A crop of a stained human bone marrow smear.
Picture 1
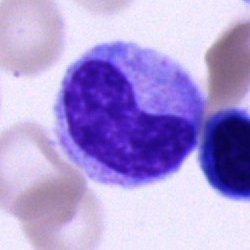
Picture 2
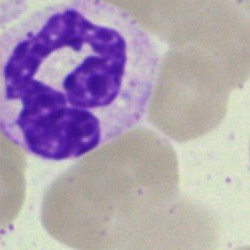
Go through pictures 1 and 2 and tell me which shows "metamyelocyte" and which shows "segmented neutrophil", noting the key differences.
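The metamyelocyte is in picture 1, the segmented neutrophil in picture 2. The metamyelocyte has a roughly round outline and a kidney-shaped nucleus lying toward the left of the cell, with its indentation facing the upper right. Its chromatin is dark purple with a mottled, patchy texture. The cytoplasm is moderate in amount, pale blue-lilac in colour and free of vacuoles.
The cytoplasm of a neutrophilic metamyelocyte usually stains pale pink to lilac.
In the segmented neutrophil, the chromatin is dark purple and densely clumped rather than mottled. No nucleoli can be seen in its nucleus.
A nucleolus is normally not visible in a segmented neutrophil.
Red cells lie against its right and lower edges.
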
